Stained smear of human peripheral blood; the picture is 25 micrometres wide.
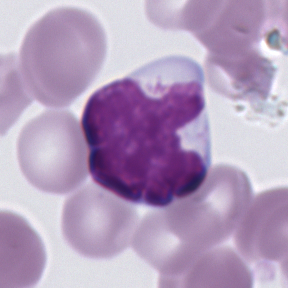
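Large granular lymphocyte with a smooth outline and no surface projections. Its very pale cytoplasm, nearly colourless with a faint blue-grey tint, lies mostly on the upper right; a few small reddish-purple granules sit at the notch on top of the nucleus.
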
